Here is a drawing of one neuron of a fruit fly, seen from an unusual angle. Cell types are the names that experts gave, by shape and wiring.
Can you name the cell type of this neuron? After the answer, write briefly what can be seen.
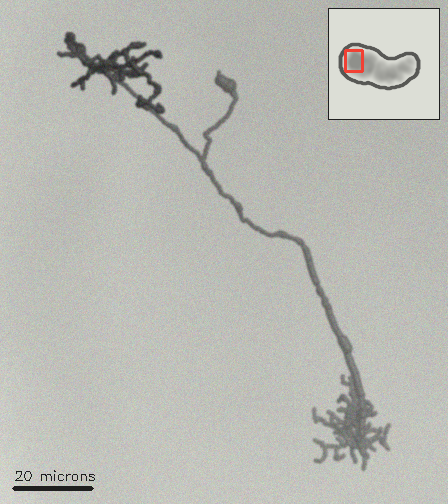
The cell type is LC10a. It is a visual projection neuron. Its cell body lies at the top of the picture. By the scale bar it is about 110 microns tall in this view. Dozens of branch ends can be seen.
